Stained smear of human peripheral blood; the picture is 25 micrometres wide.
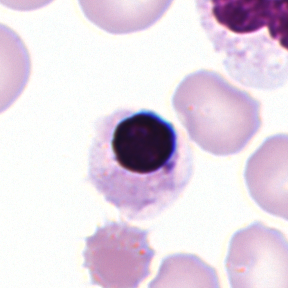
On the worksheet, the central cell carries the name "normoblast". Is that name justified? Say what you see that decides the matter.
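The chromatin here is very dense and dark purple, almost black, with little internal structure and no visible nucleoli. The cytoplasm is pale lilac-grey with fine, scattered purplish granules, and the outline is irregular.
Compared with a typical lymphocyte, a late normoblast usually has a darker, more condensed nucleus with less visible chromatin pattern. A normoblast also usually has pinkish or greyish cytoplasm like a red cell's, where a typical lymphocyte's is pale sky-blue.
Both points fit normoblast and tell against typical lymphocyte. So yes, normoblast is the right call.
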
